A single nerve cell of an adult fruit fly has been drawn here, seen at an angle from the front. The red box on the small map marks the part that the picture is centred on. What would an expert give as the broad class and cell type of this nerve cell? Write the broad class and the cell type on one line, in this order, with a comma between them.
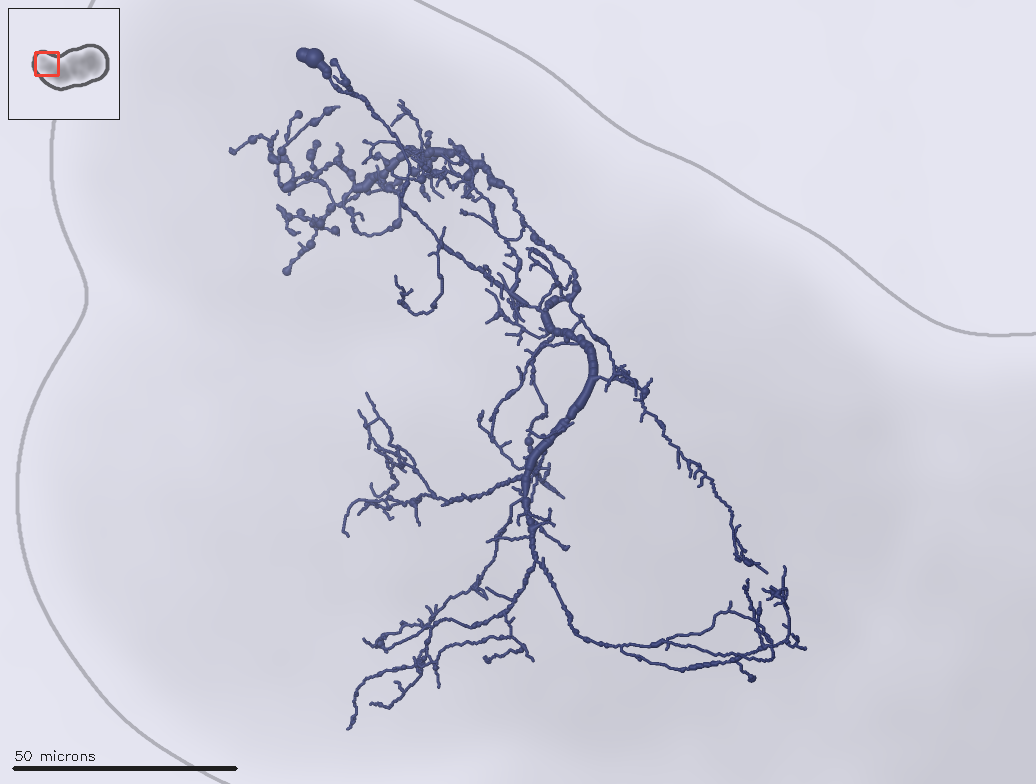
nerve-cord intrinsic neuron, INXXX304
